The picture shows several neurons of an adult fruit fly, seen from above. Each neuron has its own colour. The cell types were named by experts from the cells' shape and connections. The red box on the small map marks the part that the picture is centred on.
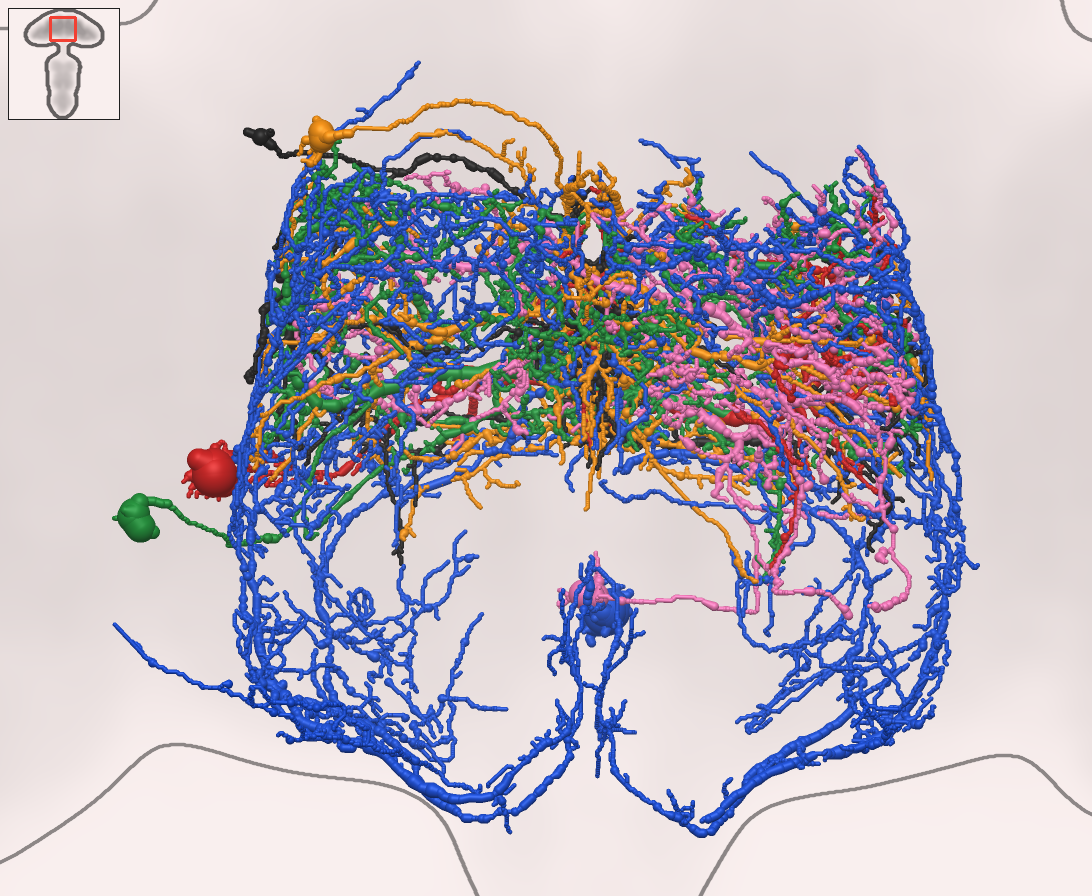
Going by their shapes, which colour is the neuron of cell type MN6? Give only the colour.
red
